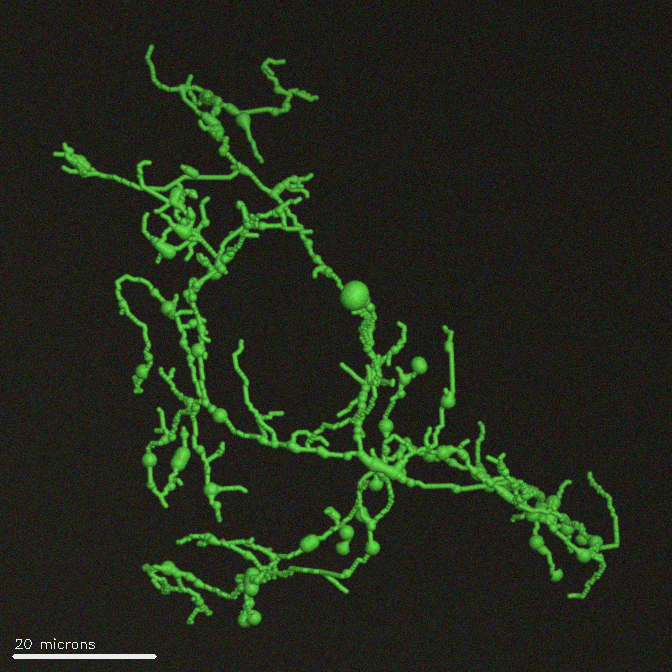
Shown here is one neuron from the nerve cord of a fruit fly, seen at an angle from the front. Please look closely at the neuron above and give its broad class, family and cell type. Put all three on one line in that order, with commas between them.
nerve-cord intrinsic neuron, hemilineage 09A, IN09A081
